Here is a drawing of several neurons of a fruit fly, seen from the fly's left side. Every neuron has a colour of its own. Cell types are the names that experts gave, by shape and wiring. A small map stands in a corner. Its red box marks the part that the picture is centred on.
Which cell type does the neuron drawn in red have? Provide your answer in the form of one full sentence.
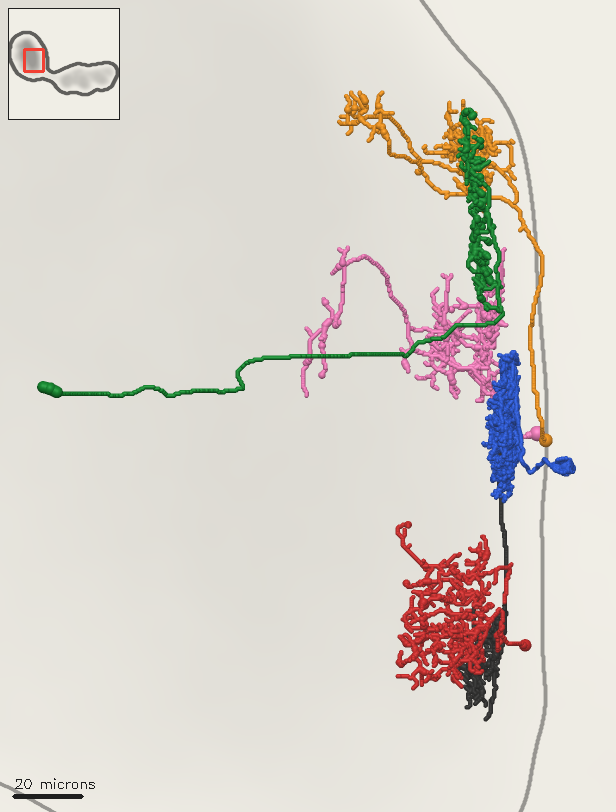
This neuron is a cell of type LPi3412.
